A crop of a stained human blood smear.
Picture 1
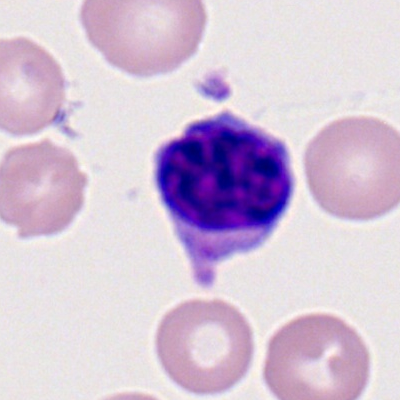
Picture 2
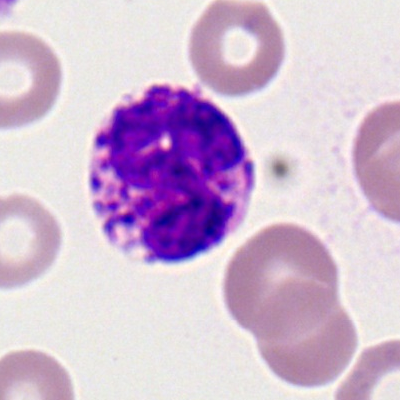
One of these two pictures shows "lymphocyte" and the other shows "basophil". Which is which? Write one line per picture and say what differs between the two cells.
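Picture 1 – lymphocyte. No distinct granules are visible in the cytoplasm.
Picture 2 – basophil. The cytoplasm holds coarse dark purple granules.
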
